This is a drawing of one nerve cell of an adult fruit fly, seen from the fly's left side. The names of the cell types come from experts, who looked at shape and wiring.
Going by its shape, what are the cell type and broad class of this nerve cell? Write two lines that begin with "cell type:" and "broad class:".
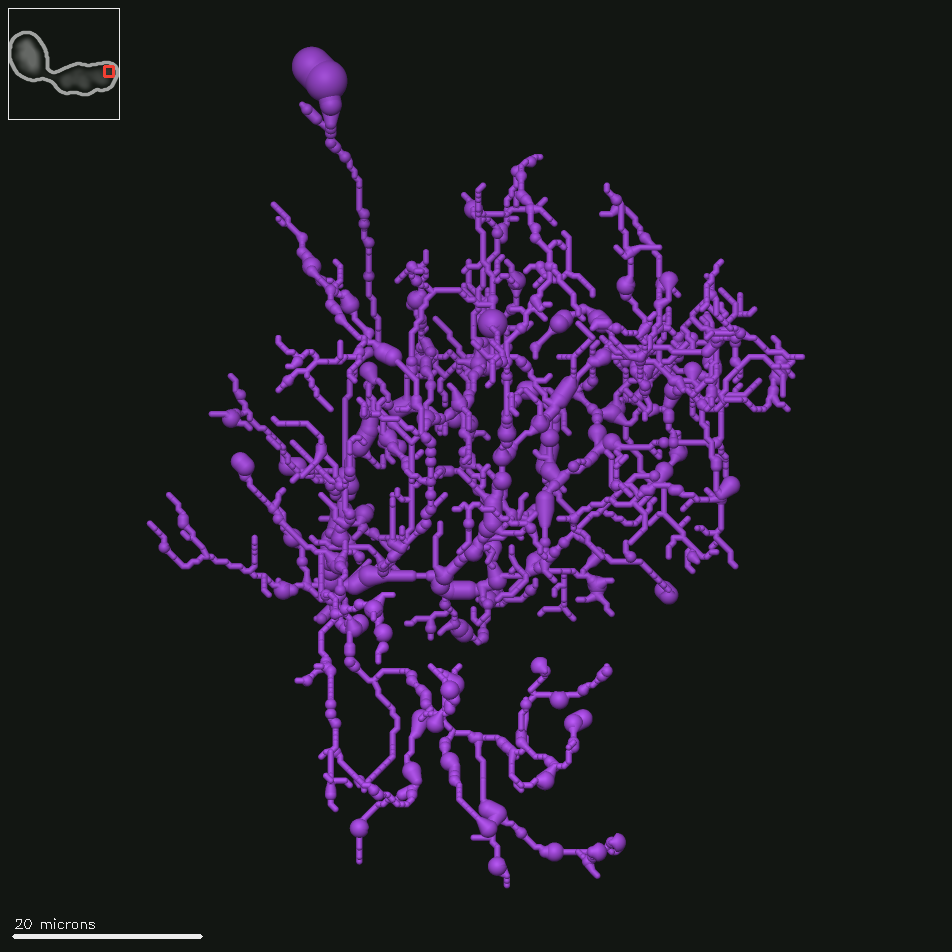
cell type: INXXX217
broad class: nerve-cord intrinsic neuron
